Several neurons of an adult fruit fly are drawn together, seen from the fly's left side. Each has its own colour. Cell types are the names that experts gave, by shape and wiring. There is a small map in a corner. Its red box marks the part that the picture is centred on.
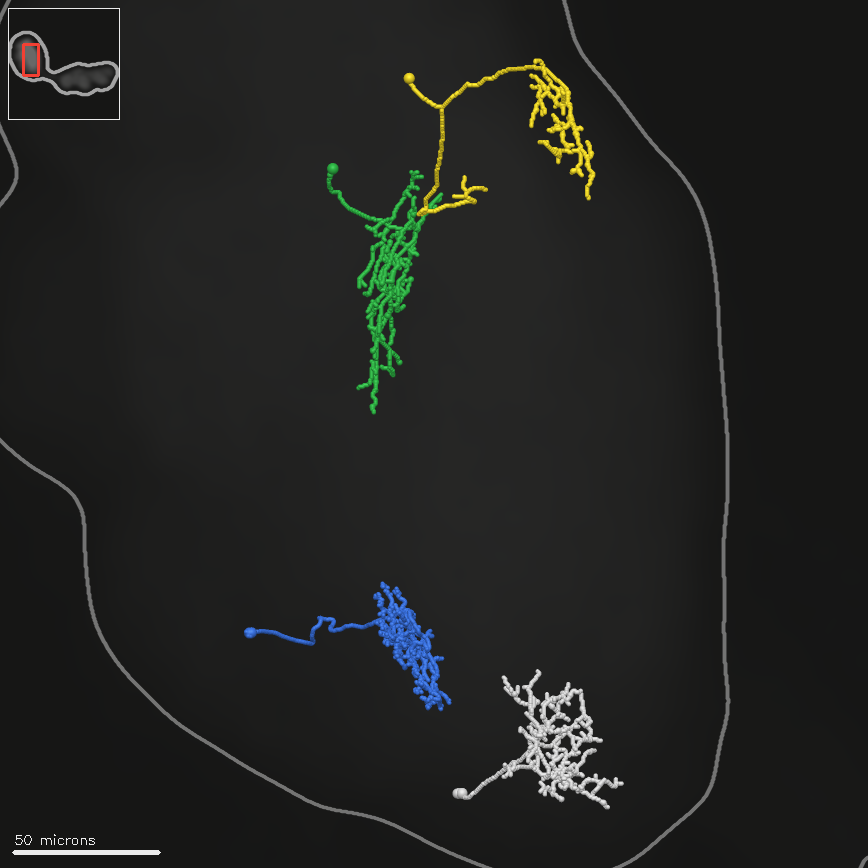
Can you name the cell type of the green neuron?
Cm7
